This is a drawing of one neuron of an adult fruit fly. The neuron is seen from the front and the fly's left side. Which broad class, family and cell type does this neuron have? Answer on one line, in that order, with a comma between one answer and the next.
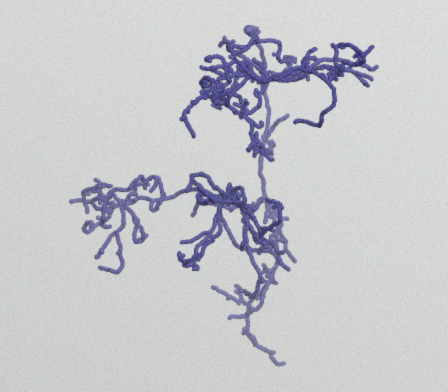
central-brain intrinsic neuron, ALIN, ALIN1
